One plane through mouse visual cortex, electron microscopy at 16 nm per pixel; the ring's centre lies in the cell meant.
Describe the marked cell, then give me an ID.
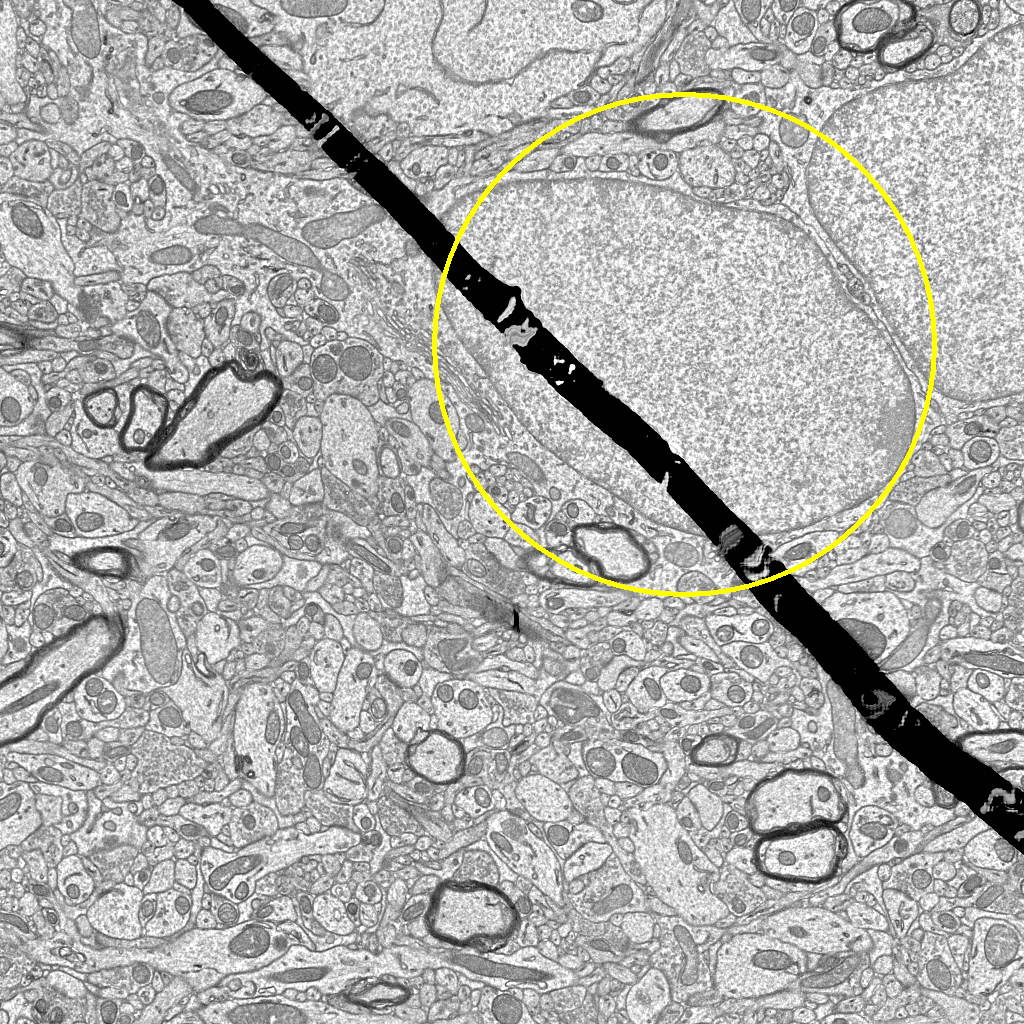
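Notice first how large the oval nucleus is, stretched from upper left to lower right. Its outline is smooth, without deep infoldings. The chromatin is pale and evenly fine-grained, with no heavy dark clumps. The cytoplasm is widest at the nucleus's lower left. This is an astrocyte.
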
